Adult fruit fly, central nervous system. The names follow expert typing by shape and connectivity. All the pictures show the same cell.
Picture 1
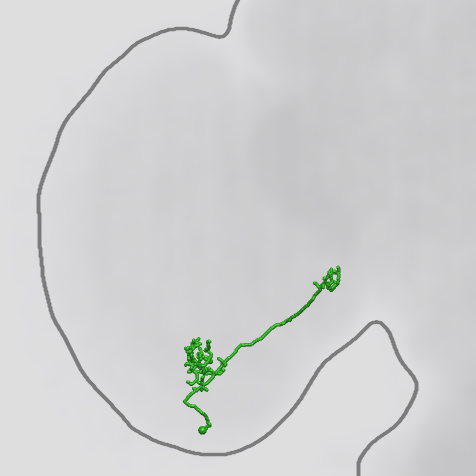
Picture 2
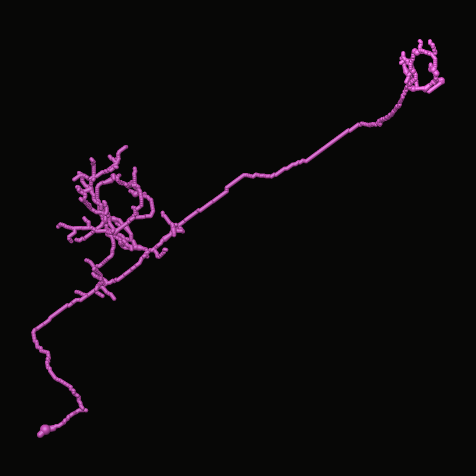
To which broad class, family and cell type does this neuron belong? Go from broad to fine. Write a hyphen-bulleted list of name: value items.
- broad class: optic-lobe intrinsic neuron
- family: Tm
- cell type: Tm40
